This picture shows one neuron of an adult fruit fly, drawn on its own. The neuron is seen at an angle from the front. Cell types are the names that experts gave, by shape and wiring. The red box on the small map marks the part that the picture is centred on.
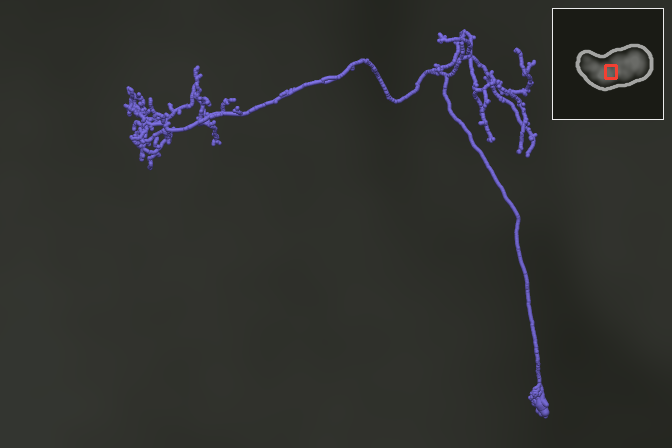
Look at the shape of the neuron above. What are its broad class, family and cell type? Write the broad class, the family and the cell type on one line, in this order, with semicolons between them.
visual projection neuron; LC; LC12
